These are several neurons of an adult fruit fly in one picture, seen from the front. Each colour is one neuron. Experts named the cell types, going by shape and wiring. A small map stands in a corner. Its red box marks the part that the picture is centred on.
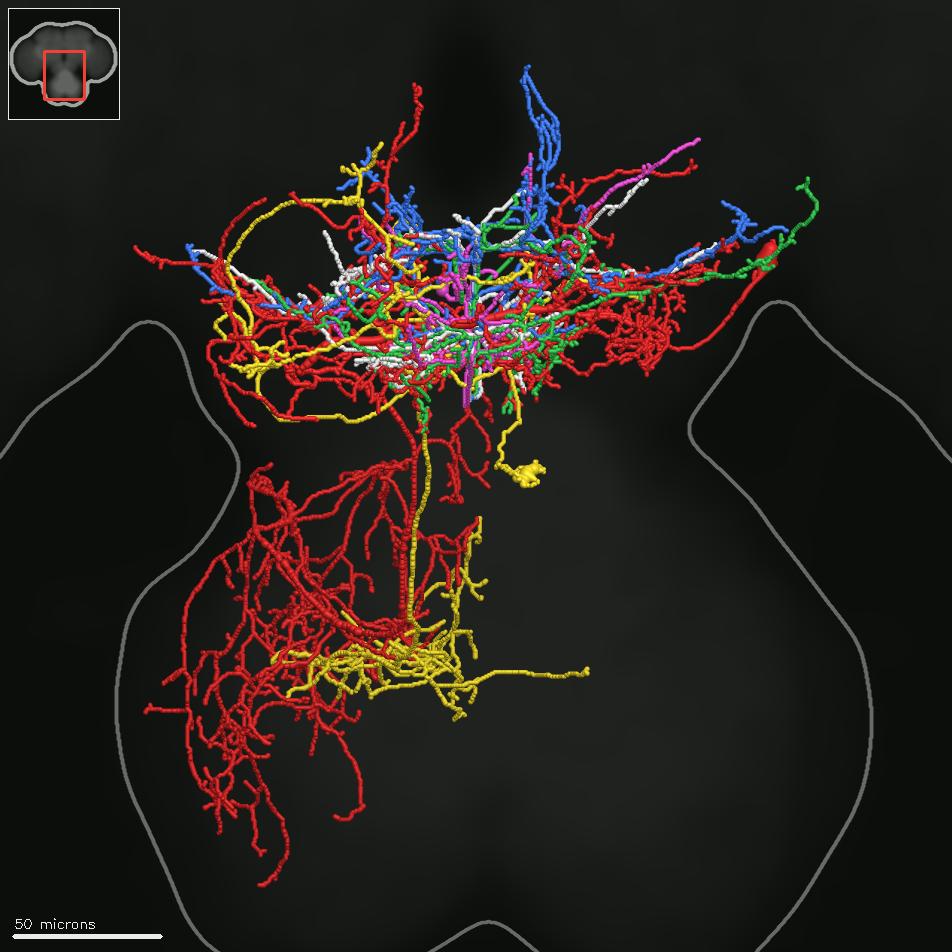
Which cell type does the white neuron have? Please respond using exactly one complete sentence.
This neuron is recognized as the cell type GNG009.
